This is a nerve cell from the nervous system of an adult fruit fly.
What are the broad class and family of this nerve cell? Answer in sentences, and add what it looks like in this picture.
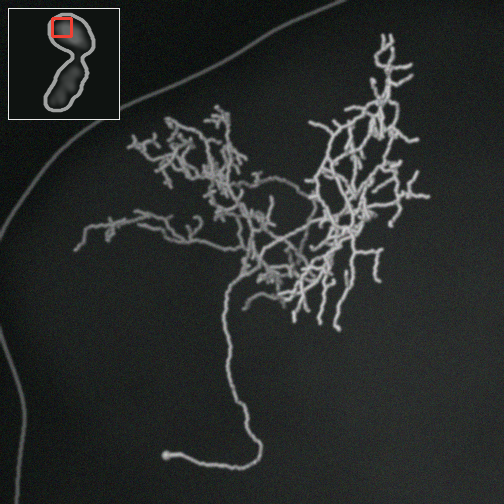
It is a central-brain intrinsic neuron. The family is hemilineage DM3_dorso_medial. Dozens of branch ends can be seen. As drawn here it is about as wide as it is tall.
